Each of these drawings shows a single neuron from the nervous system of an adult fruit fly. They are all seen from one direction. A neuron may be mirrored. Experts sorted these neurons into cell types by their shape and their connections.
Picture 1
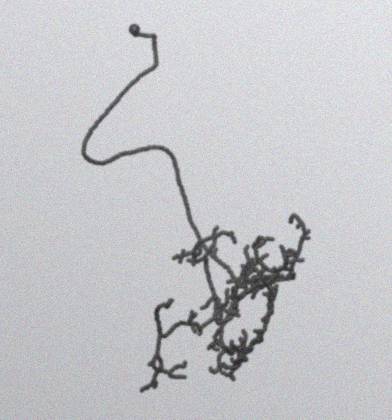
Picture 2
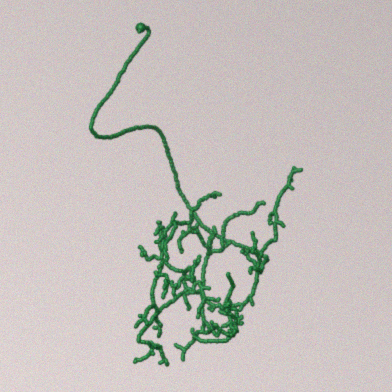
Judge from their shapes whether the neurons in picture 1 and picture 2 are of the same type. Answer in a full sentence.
They are of the same cell type.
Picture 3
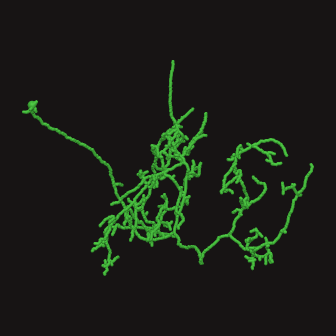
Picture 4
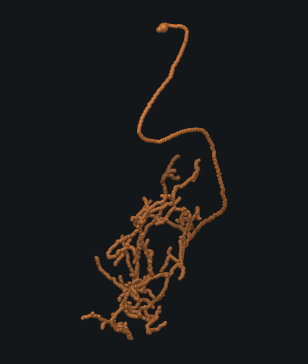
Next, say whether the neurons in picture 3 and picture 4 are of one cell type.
They are of different cell types.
